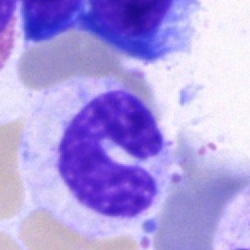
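Band neutrophil, the cell in the middle of a stained human bone marrow smear. First, the outline is roughly round. Second, the nucleus is bent into a C shape, its gap opening toward the right. Third, the chromatin is dark purple and clumped, with small paler patches. Last, no nucleolus is visible.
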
